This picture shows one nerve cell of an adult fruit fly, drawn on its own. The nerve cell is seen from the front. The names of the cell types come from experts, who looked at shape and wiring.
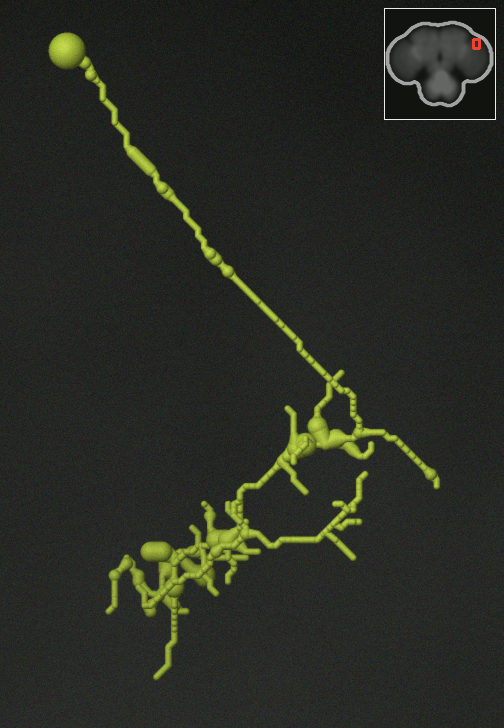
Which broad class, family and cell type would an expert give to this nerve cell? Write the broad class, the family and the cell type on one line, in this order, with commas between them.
optic-lobe intrinsic neuron, Mi, Mi15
